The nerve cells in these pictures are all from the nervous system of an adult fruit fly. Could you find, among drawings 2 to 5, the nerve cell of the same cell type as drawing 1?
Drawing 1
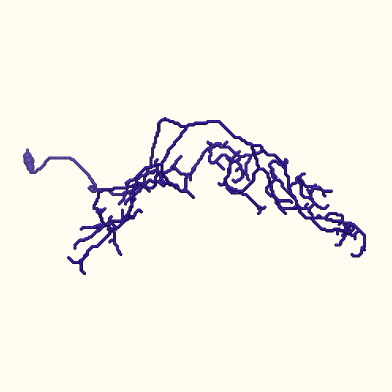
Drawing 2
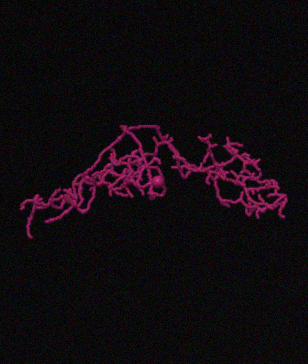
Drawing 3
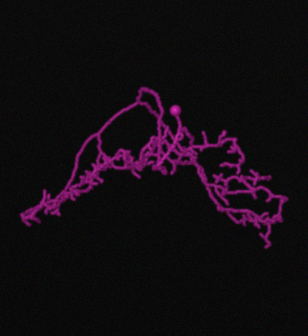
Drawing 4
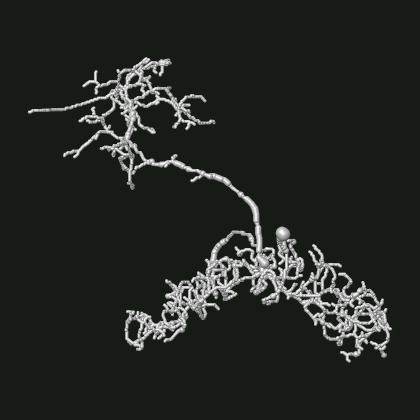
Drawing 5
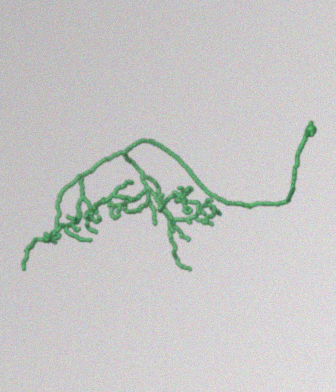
3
